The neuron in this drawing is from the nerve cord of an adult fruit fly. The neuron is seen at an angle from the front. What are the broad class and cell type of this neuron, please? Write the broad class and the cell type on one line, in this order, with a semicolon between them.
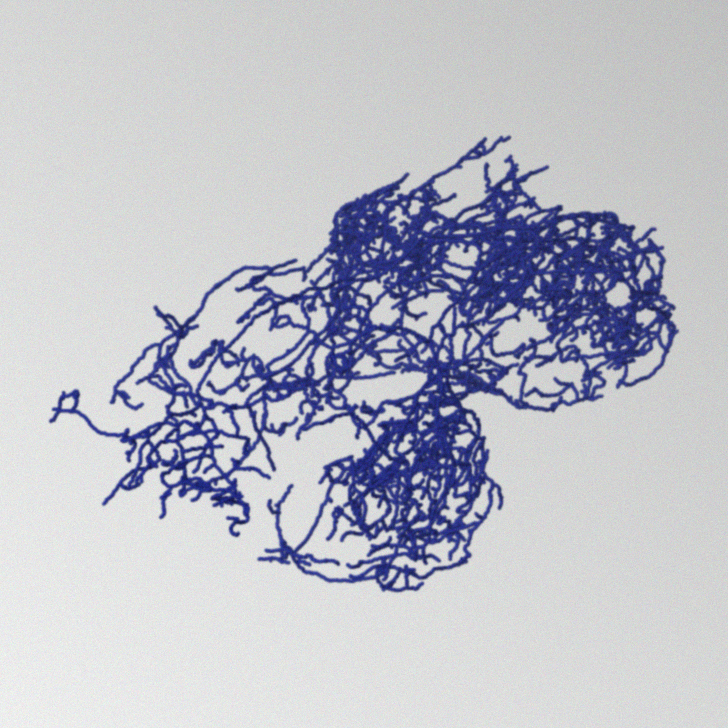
nerve-cord intrinsic neuron; INXXX008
